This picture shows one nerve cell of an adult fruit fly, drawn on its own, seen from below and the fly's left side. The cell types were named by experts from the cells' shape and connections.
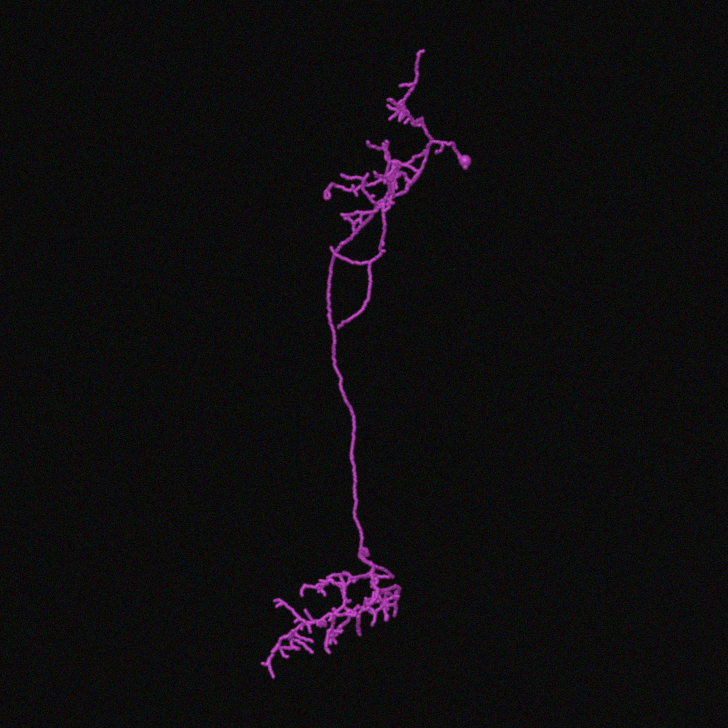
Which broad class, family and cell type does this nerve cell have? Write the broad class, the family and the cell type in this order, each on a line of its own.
visual centrifugal neuron
hemilineage DM6_posterior
LoVC28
